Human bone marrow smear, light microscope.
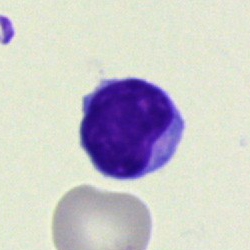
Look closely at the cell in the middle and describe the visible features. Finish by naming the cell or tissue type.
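Taking each feature in turn, the outline is roughly round and the chromatin dense, dark purple and coarsely clumped. The cytoplasm is scant, showing mainly as a pale bluish crescent on the right side, with no granules visible. The cell is a lymphocyte.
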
